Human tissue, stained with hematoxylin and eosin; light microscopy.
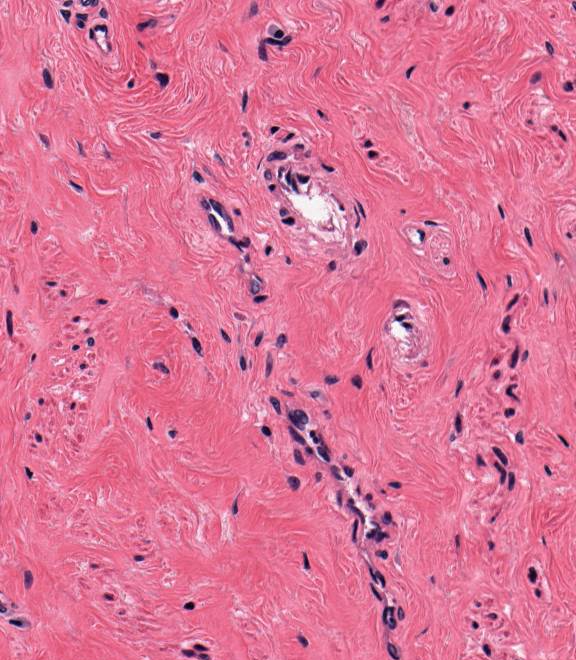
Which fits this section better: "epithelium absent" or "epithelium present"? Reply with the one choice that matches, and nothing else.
Epithelium absent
